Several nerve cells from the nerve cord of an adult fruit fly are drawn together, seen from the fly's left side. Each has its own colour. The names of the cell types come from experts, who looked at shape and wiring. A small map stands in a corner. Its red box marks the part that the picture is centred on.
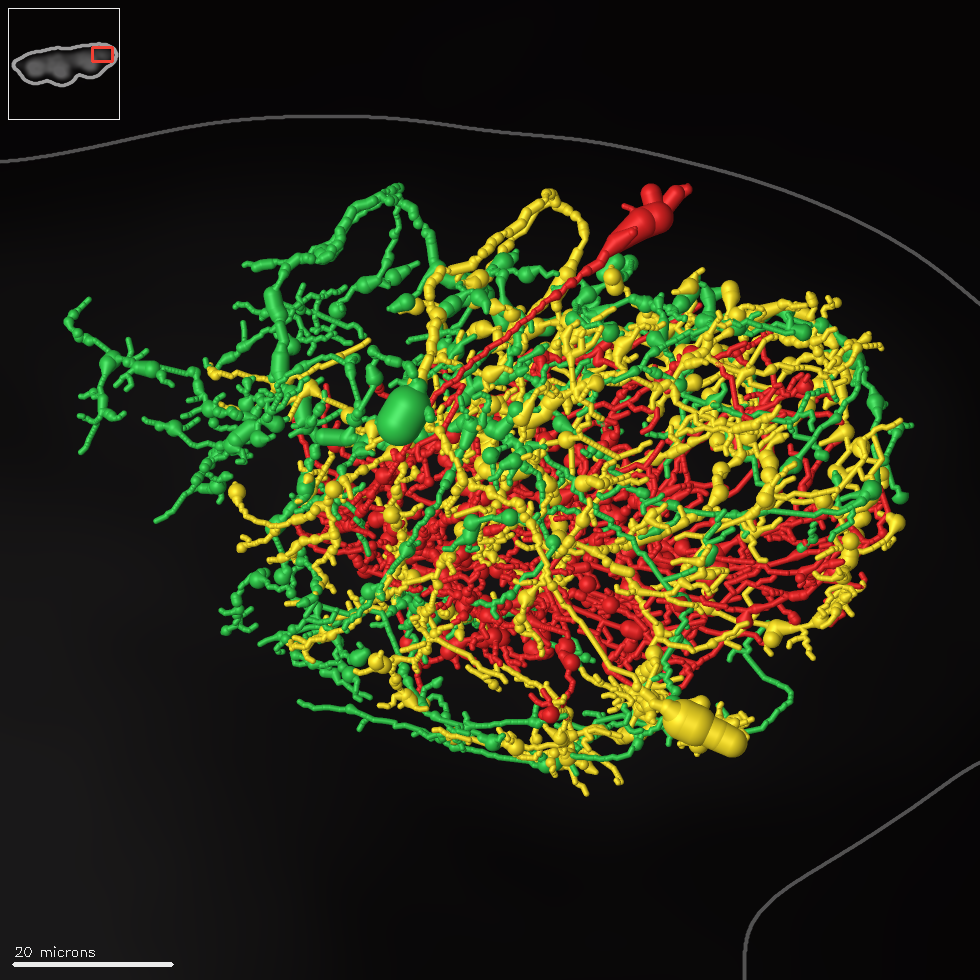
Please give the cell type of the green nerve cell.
INXXX297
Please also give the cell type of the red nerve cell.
INXXX394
